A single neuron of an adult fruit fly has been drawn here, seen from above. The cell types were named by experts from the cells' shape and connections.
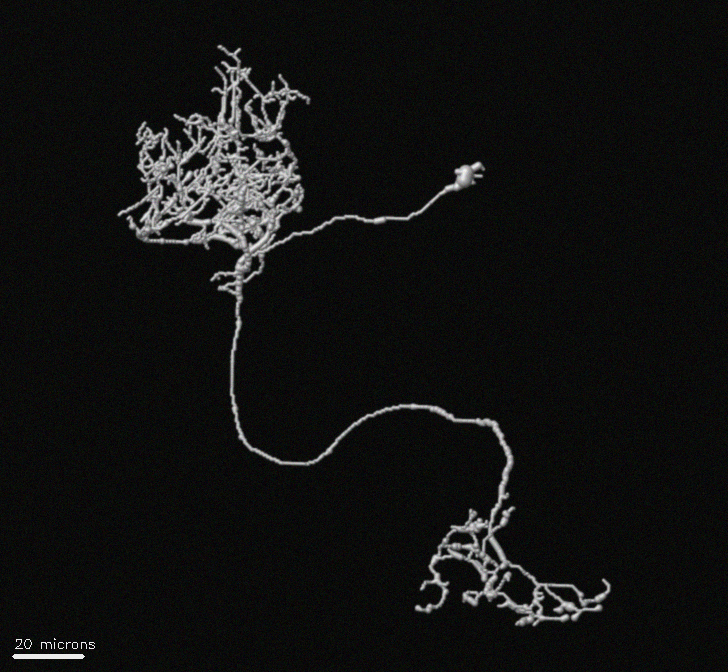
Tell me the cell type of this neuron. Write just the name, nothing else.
M_l2PNl23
